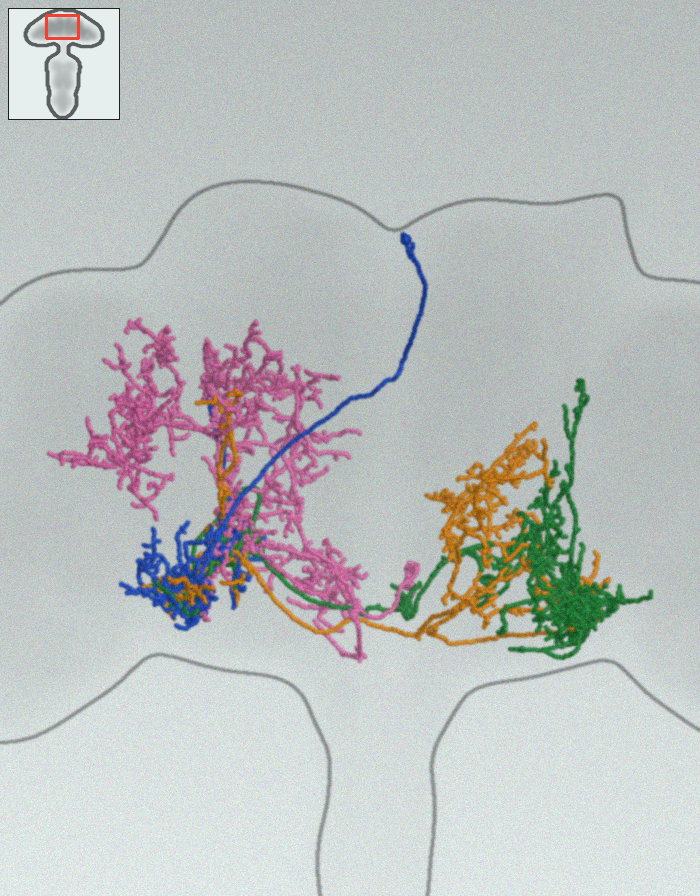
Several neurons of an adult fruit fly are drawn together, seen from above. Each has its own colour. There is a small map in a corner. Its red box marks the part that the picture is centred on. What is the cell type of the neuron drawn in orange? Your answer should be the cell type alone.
PS326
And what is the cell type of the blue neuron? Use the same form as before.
WED074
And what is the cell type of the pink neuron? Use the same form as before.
WED195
